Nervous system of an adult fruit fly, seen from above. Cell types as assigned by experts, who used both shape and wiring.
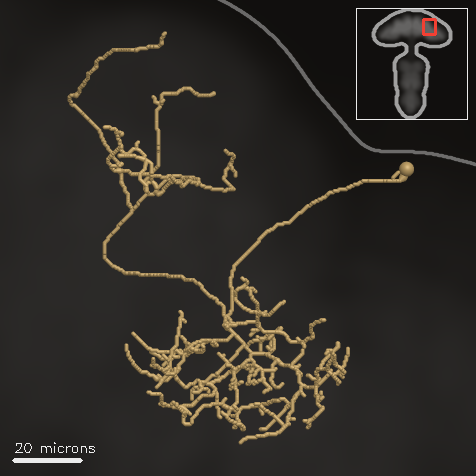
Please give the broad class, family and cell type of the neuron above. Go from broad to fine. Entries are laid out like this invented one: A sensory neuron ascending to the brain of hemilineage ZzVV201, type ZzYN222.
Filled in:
A central-brain intrinsic neuron of hemilineage VLPl2_posterior, type LHAV2b7_a.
